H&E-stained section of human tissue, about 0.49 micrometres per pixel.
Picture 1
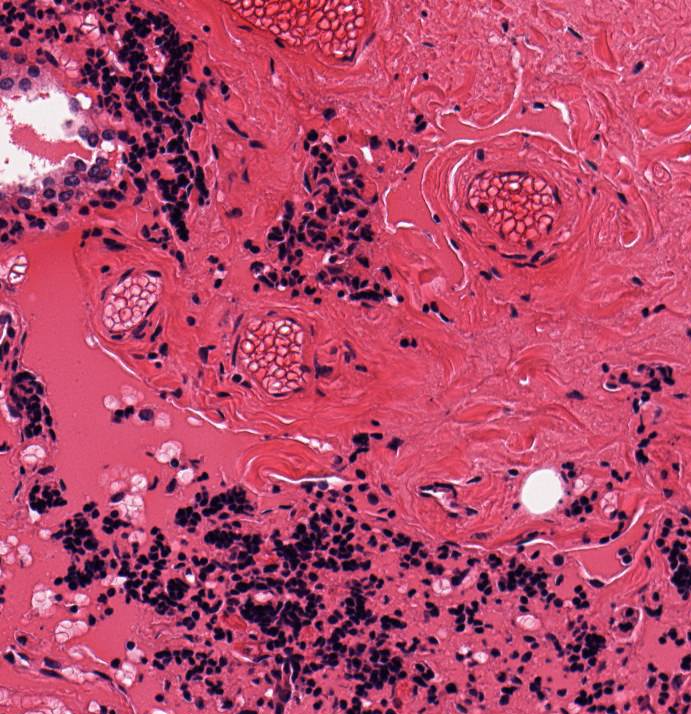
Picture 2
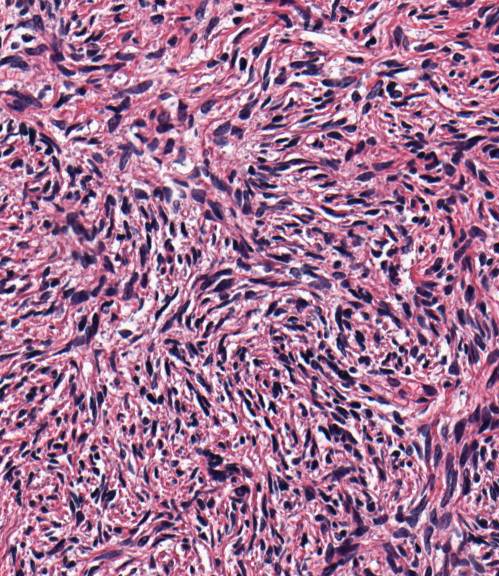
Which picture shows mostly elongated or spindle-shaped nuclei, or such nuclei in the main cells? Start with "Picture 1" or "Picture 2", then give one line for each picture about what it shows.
Picture 2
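In picture 1: The small dark cells are lymphocytes with round, dense nuclei and scant cytoplasm, most crowded along the bottom of the field.
In picture 2: The nuclei are elongated and darkly stained.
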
